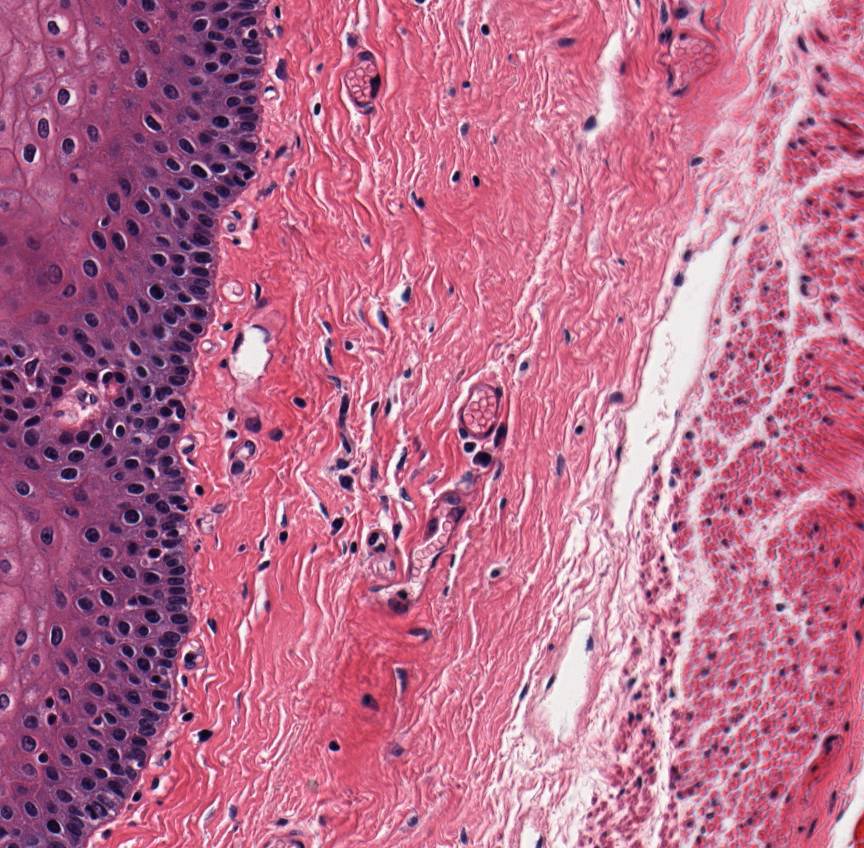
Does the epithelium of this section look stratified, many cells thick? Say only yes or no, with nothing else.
Yes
